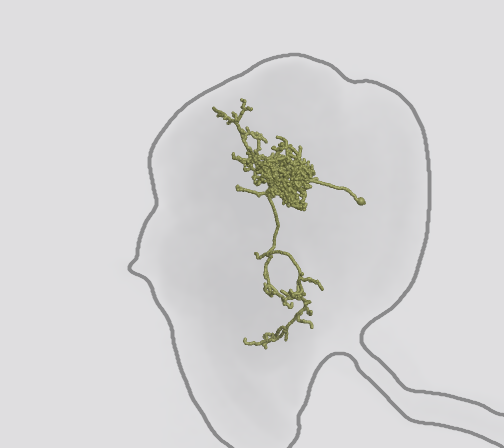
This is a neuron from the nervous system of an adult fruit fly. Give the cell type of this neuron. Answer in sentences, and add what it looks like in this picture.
It is of cell type PVLP115. It is a central-brain intrinsic neuron. Its cell body lies on the right of the picture. As drawn here it is taller than it is wide.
